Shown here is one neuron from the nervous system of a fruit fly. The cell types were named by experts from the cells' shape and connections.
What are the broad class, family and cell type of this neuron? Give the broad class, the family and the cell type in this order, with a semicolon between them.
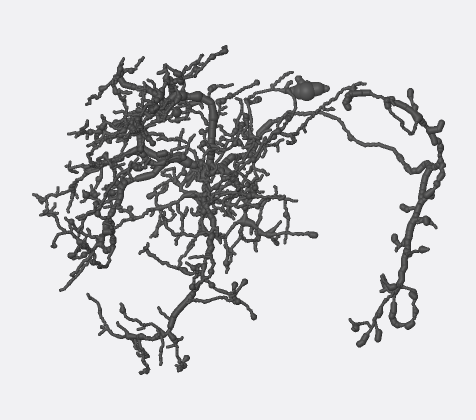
nerve-cord intrinsic neuron; hemilineage 16B; IN16B033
